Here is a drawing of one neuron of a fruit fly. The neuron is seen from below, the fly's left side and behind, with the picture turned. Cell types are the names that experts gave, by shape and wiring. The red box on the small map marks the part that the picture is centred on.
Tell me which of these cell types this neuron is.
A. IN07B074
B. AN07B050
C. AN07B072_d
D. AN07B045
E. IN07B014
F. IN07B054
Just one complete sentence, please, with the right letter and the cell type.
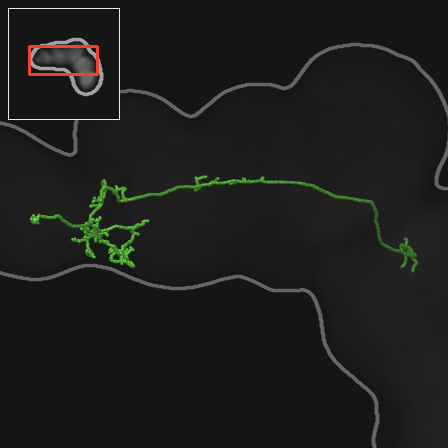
For the neuron, the cell type is AN07B050, which is option B.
